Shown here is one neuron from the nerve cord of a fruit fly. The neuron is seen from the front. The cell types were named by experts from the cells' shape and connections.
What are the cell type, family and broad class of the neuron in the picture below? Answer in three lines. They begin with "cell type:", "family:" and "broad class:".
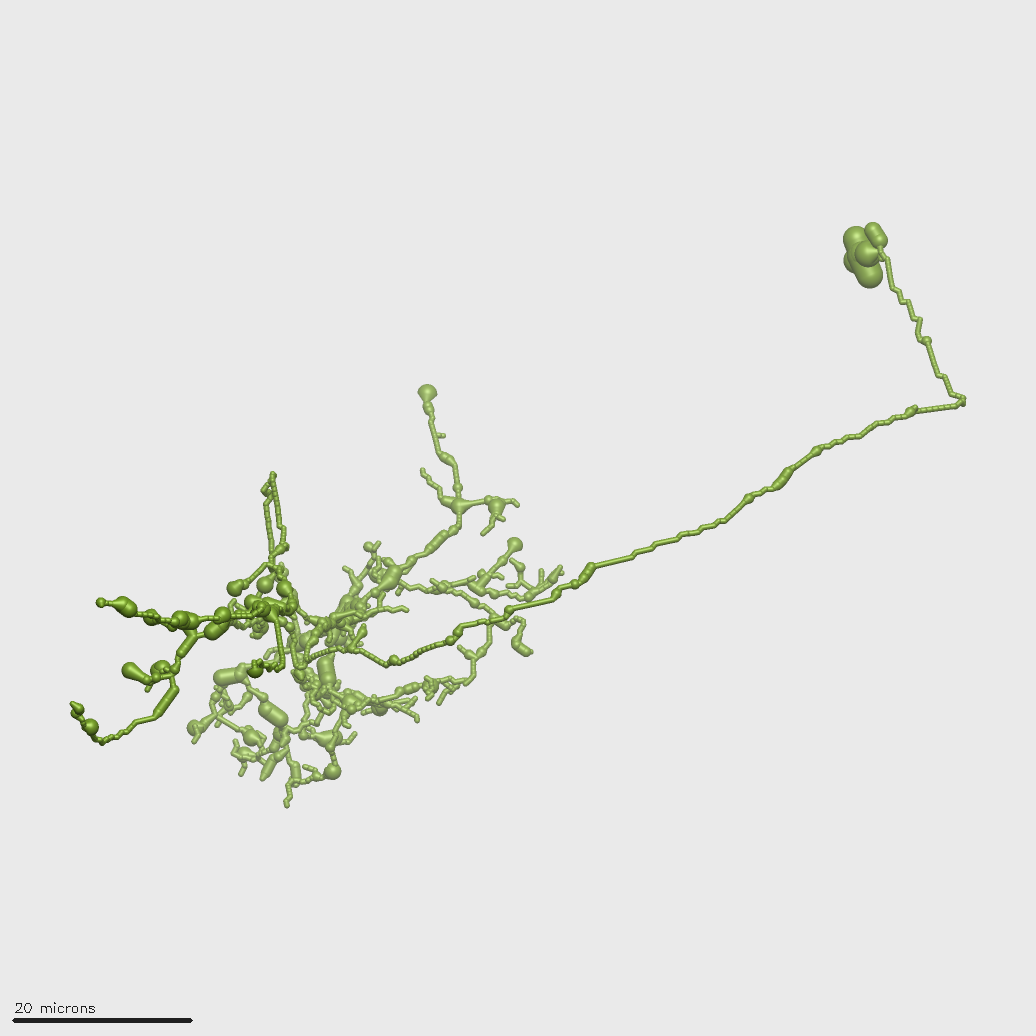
cell type: IN09A060
family: hemilineage 09A
broad class: nerve-cord intrinsic neuron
